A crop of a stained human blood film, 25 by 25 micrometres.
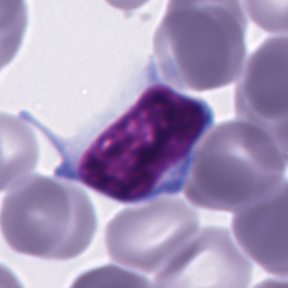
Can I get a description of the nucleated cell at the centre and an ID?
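The nucleus has an angular, roughly four-sided outline, and its chromatin is dark purple and coarsely clumped. Pale blue cytoplasm surrounds it and, mainly on the left side of the cell, spreads out in thin, pale, ragged projections. This is a typical lymphocyte.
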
